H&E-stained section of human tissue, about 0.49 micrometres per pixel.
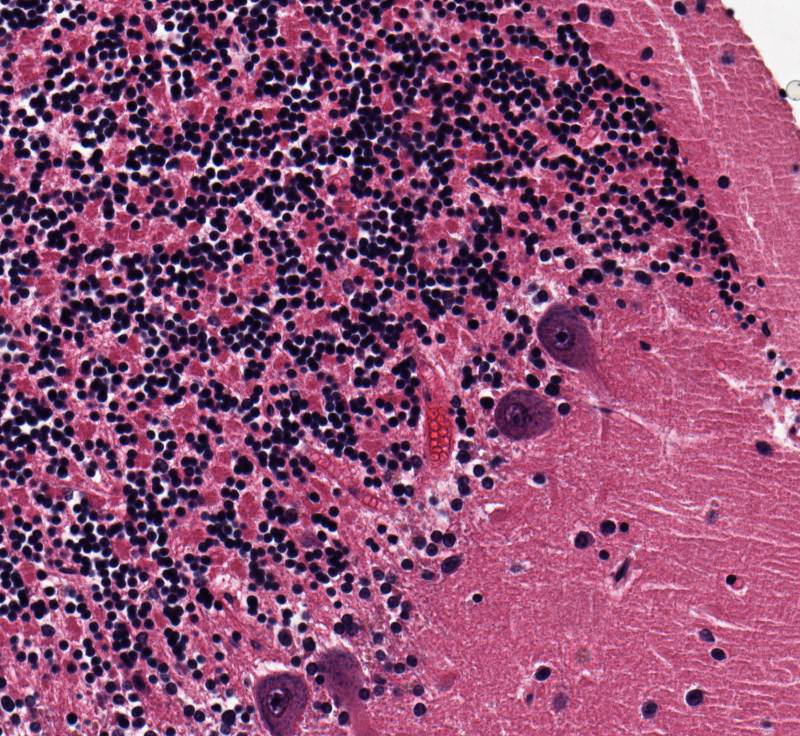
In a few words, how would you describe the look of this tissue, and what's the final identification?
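Dense sheet of small dark nuclei, upper left. Pale pink, sparsely cellular zone, right and lower right. Dense-zone nuclei small, round, darkly staining; very little visible cytoplasm. Large neurons with abundant purple cytoplasm, single, along the border of the two zones. Small vessel packed with red blood cells, oblique, near centre just left of the large neurons. Tissue is cerebellum.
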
